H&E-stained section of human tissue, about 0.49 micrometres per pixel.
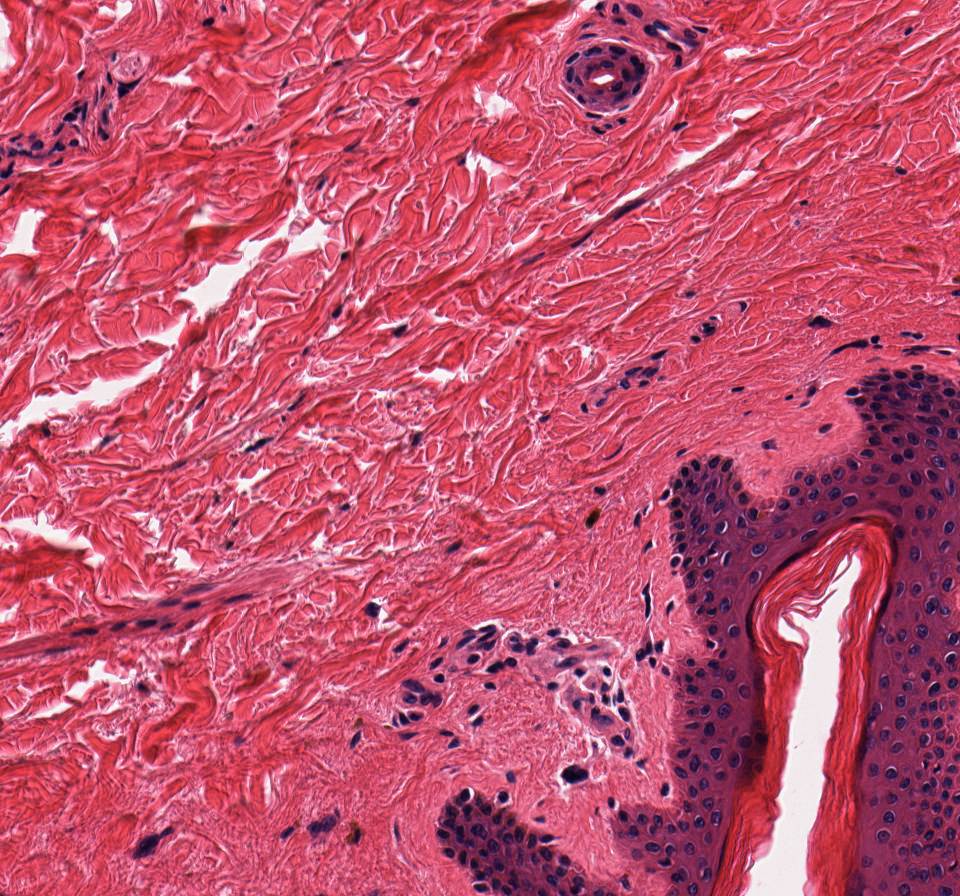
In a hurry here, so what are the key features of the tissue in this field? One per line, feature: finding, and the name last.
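Stroma: thick, wavy, strongly eosinophilic collagen bundles, sparse spindle-shaped nuclei
Vessel: small, top centre, thick wall of concentrically arranged nuclei, tiny lumen
Nuclear cluster: small, dark, in stroma just left of epithelium, lower centre
Pigment: few brown granules, lower half
Name: skin of the suprapubic region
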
